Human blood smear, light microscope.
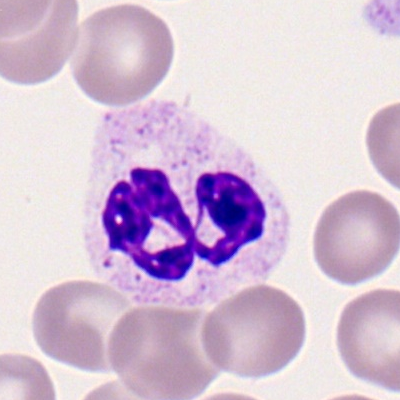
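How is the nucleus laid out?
In two main lobes lying side by side, each one curling around a pale central gap.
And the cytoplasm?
There's plenty of it, pale pinkish-lilac, with fine lilac granules scattered through.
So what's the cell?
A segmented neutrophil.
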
